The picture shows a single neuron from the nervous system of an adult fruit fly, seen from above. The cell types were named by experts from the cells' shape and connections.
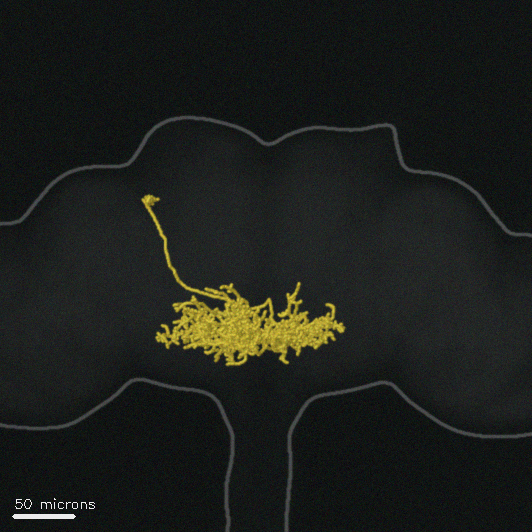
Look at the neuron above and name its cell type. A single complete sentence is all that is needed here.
In the scheme of cell types, this neuron is IB008.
